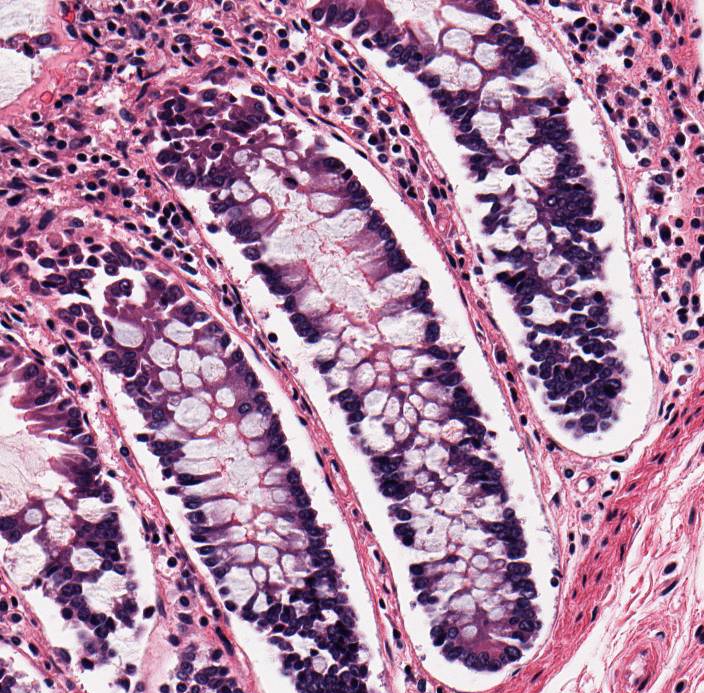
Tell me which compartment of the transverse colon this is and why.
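Across the field runs colonic mucosa: several elongated crypts, cut lengthwise, lie parallel to one another on a diagonal. Their rounded blind ends point toward the lower right. Goblet cells with pale, clear mucin vacuoles form much of the crypt lining.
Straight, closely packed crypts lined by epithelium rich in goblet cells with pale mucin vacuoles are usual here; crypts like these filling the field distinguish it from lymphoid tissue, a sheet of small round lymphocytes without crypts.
Dark epithelial nuclei crowd along the basal side of the lining.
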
